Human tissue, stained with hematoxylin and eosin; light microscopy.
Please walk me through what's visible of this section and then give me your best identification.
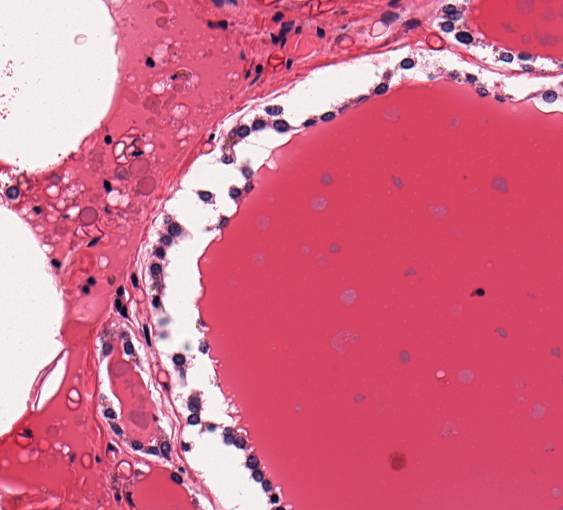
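Most of the right and lower part of the field is taken up by one large rounded follicle full of colloid. It's lined by a single layer of flattened to low cuboidal follicular cells, and their nuclei are small, dark and evenly spaced, with no crowding or overlap. You'll also notice faint pale round spots scattered through the colloid. This section is thyroid.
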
